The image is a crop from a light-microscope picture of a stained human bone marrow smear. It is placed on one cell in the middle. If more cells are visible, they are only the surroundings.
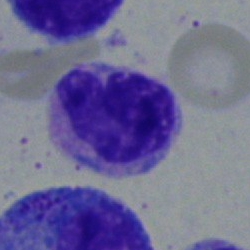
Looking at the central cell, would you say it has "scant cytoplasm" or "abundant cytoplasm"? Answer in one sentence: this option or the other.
There is only scant cytoplasm around the nucleus of this cell.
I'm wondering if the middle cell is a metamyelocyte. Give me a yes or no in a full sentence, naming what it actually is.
No, instead of a metamyelocyte, the centred cell represents a band neutrophil.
